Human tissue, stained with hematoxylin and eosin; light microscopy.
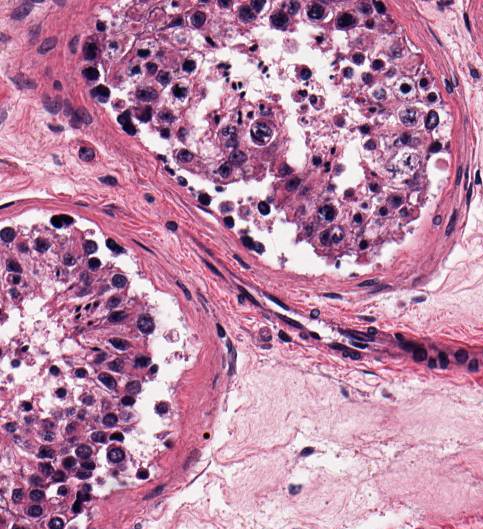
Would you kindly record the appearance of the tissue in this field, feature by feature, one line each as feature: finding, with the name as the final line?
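Epithelium: stratified, many cells deep in the tubules, not one layer
Large cells: round nuclei, coarse clumped chromatin, middle layers of the upper tubule
Lower right corner: pale pink loose connective tissue, few nuclei
Fat cells: none, anywhere in the field
So, name: testis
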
